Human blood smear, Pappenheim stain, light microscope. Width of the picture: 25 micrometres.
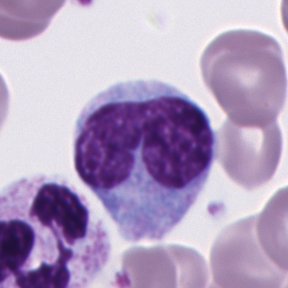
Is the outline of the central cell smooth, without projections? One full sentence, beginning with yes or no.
Yes, no projections, blebs or ragged parts break the cell's outline.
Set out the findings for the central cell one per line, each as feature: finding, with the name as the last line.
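Chromatin: coarsely clumped, with small paler gaps between the dark clumps
Cytoplasm colour: pale grey-blue
Granules: none distinct in the cytoplasm
Vacuoles: none in the cytoplasm
Name: monocyte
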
